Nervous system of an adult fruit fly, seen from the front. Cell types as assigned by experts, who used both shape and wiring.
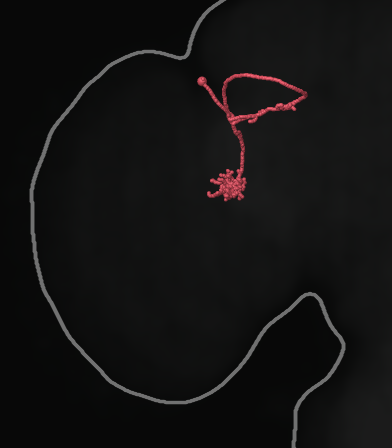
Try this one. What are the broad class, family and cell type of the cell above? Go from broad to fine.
visual projection neuron; hemilineage VPNd3; LC6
